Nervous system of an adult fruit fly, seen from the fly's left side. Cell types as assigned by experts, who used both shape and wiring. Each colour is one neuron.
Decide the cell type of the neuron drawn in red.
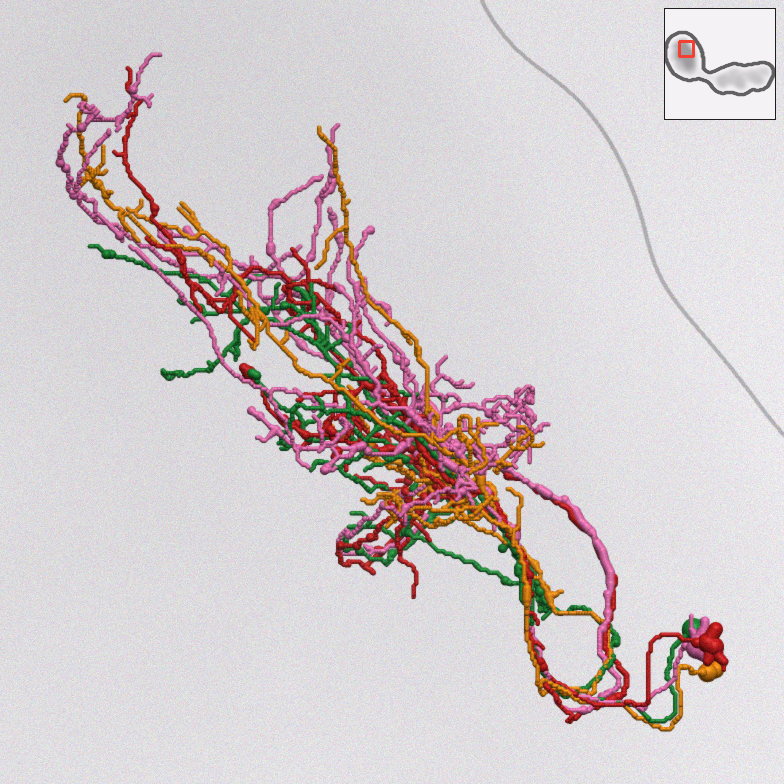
CL283_b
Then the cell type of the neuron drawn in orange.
CL283_a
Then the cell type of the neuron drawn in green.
CL283_c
